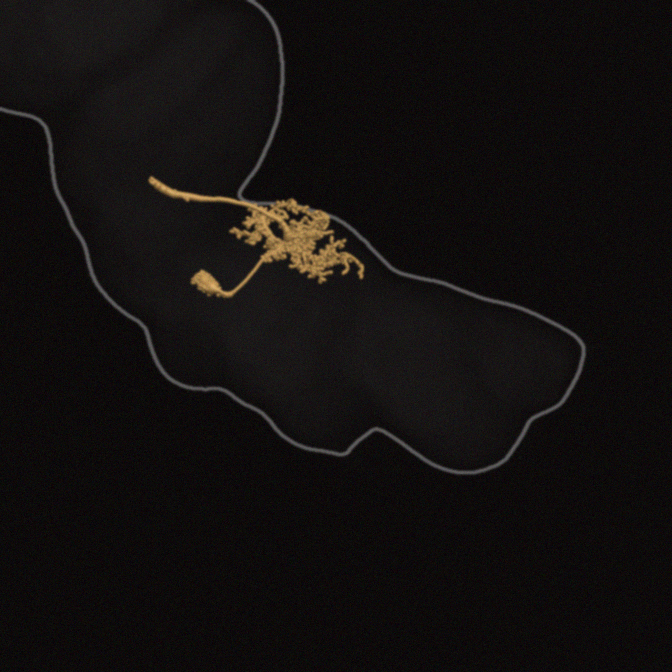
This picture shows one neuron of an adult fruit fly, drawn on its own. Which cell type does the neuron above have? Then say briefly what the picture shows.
Its cell type is b3 MN. This is a motor neuron of the nerve cord. As drawn here it is wider than it is tall.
